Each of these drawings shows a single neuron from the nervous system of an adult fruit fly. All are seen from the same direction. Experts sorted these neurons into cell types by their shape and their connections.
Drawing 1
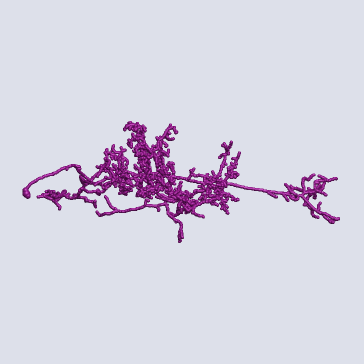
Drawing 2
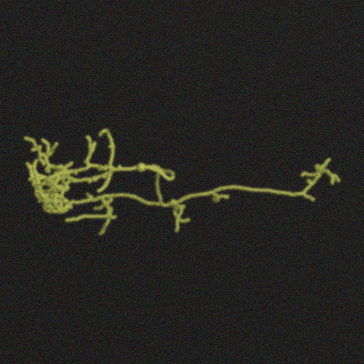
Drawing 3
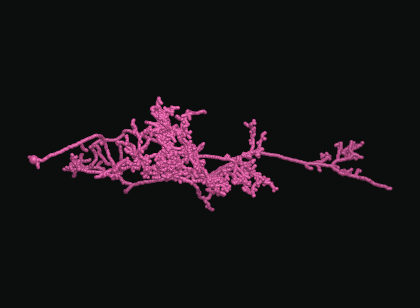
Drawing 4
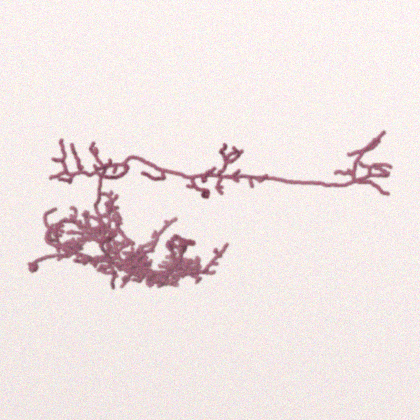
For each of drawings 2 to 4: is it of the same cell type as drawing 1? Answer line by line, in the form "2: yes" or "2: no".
2: no
3: yes
4: yes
